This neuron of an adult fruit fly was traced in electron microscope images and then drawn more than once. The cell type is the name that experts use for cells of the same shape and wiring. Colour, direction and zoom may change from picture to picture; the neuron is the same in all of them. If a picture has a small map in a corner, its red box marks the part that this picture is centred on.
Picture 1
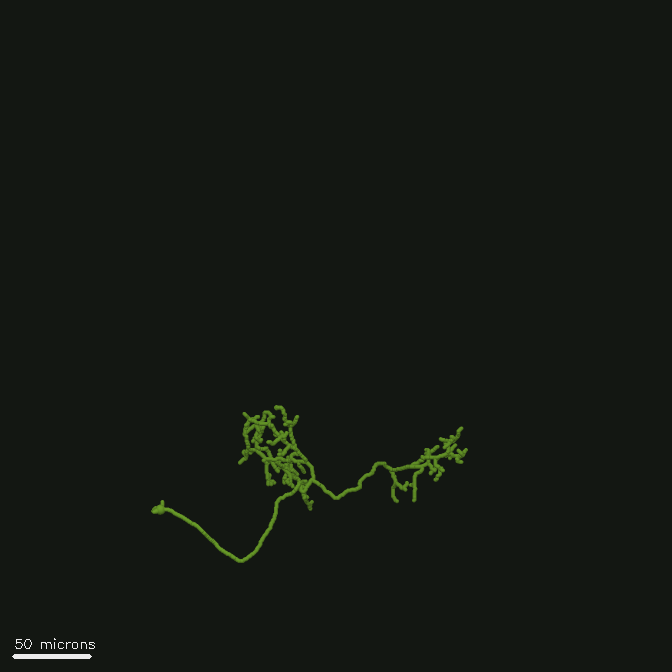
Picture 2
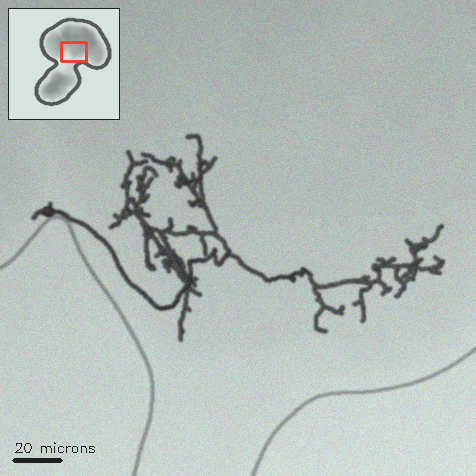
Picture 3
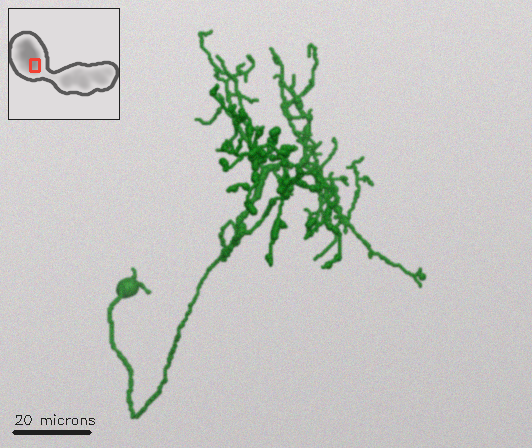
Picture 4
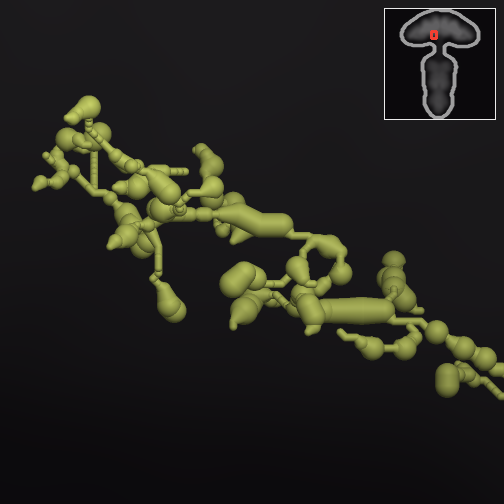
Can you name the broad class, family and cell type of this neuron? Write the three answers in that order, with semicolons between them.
central-brain intrinsic neuron; hemilineage LB7; GNG434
